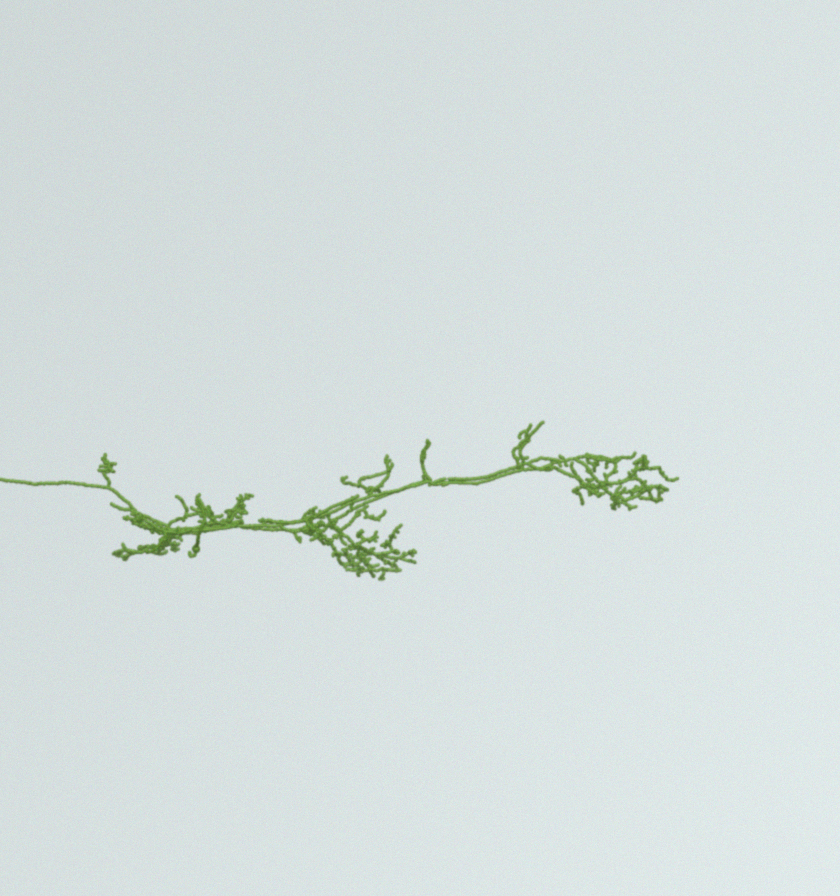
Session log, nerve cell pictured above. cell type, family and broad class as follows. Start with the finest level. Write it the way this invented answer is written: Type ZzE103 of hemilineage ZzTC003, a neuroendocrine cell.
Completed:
Type AN05B024 of hemilineage 05B, an ascending neuron.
